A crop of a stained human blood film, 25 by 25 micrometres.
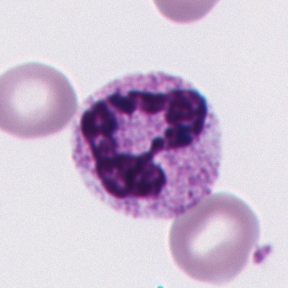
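Segmented neutrophil, the central cell in this peripheral blood smear. Its nucleus is several dark lobes looped around a central patch of cytoplasm, with coarsely clumped dark purple chromatin. The cytoplasm is pale pinkish-lilac, with fine purple-lilac granules densely scattered all through it. The cell is about 13 micrometres across and the nucleus about 12 by 10 micrometres.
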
